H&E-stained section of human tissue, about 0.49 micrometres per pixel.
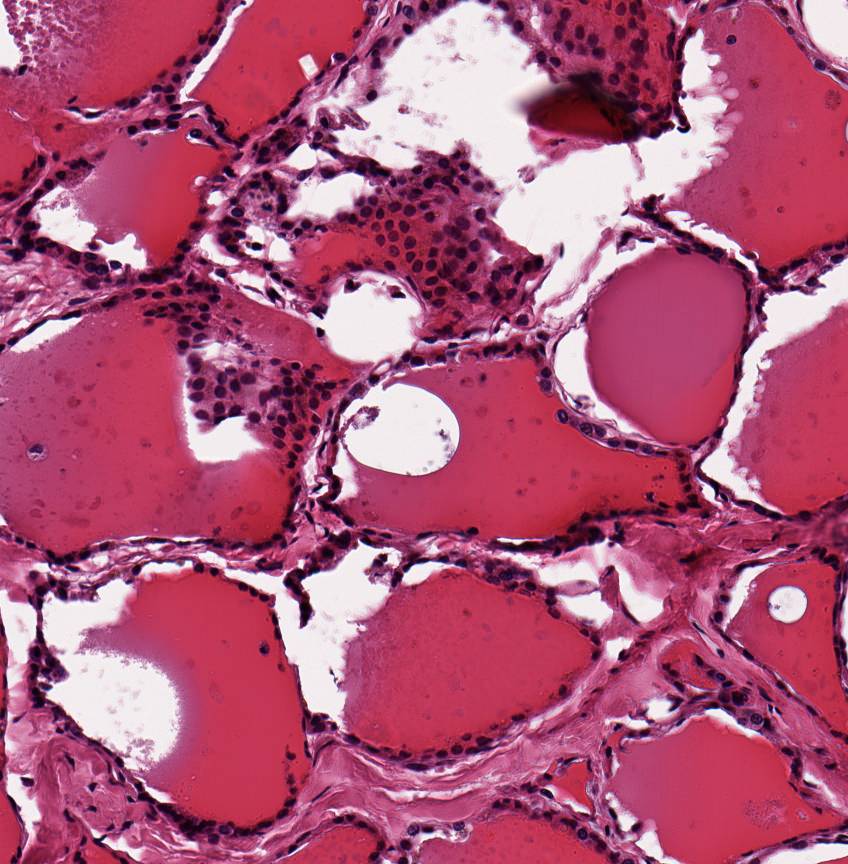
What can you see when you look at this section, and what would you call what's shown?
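Look across the whole field first: it is filled with closely packed follicles, rounded to angular and of varying size. Each follicle lumen holds homogeneous deep pink colloid. Now find the upper centre, where the lining cells form a crowded sheet of many round nuclei. Between neighbouring follicles, notice thin strands of pink fibrous stroma. This is thyroid.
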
